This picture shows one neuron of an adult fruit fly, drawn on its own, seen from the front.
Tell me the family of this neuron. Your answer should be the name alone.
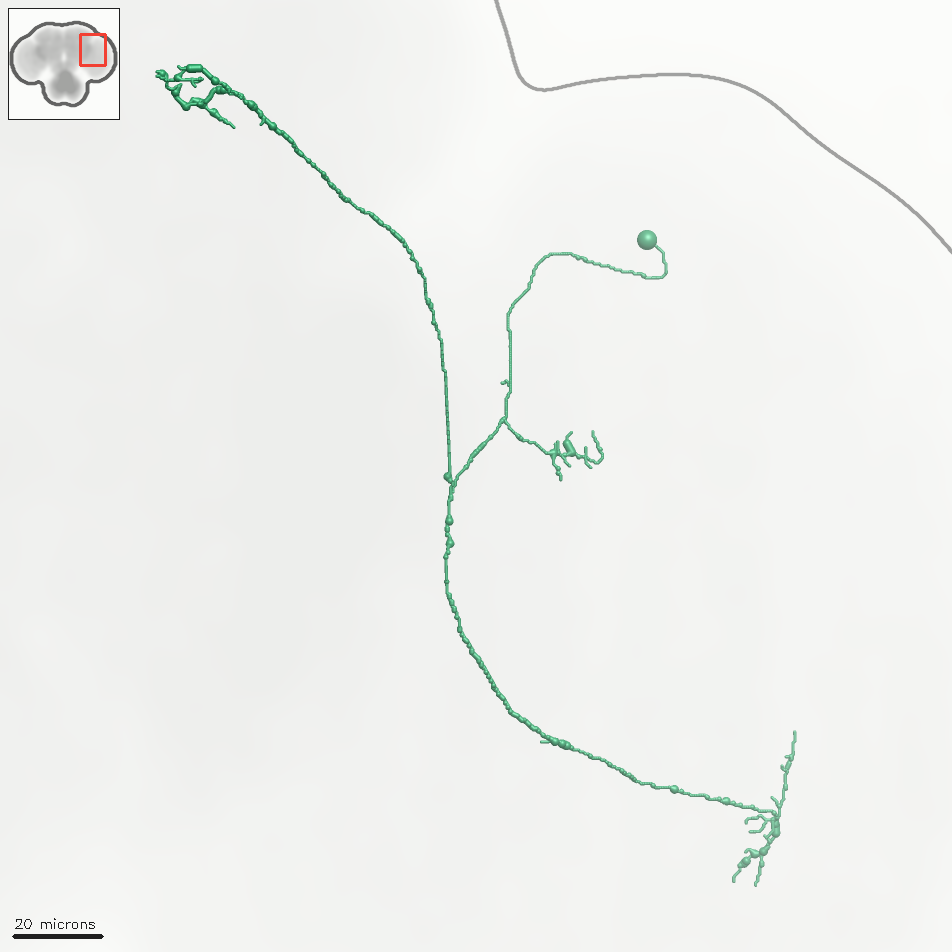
LC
